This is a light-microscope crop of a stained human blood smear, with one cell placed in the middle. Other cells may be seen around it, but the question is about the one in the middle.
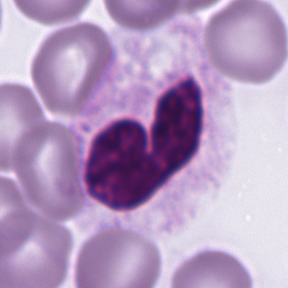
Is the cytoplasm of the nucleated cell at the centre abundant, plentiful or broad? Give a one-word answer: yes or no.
Yes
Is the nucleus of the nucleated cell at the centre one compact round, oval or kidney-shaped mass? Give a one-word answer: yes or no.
Yes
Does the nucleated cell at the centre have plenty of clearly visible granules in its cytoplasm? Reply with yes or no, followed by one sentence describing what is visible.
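Yes. The cytoplasm is sprinkled with many fine pink-violet granules.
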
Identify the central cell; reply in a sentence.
Seen at the centre of the crop is a band neutrophil.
